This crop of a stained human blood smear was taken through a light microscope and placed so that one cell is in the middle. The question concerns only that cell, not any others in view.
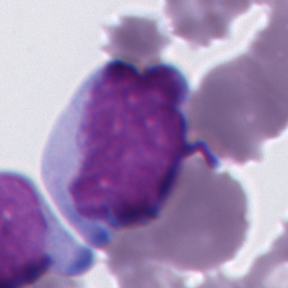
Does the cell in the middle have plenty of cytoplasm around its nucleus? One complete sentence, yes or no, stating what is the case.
No, scant cytoplasm surrounds the nucleus of this cell.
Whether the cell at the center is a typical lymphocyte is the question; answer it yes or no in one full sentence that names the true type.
No, the central cell is not a typical lymphocyte; it is a myeloblast.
